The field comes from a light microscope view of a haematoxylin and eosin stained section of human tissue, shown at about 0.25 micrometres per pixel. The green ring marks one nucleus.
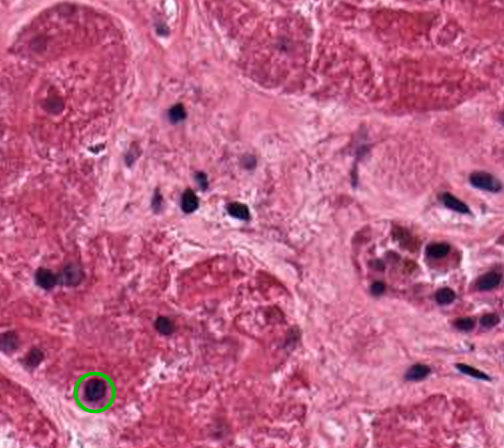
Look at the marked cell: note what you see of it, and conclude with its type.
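The nucleus is round, dark and evenly stained, about the same size as the neighbouring nuclei. The cell's outline is indistinct and blends into the pink cytoplasm of the cells beside it. The cell sits at the edge of a group of similar pink cells, next to paler, streaky fibres with small clear gaps on its lower left. The marked nucleus belongs to a proximal tubule cell.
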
